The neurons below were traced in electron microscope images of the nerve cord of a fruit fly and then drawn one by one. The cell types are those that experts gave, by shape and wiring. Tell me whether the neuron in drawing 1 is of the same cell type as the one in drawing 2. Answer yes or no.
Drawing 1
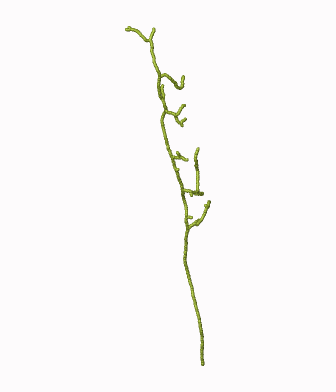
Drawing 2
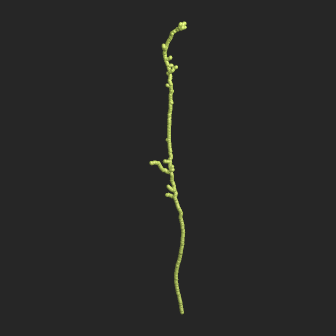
no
